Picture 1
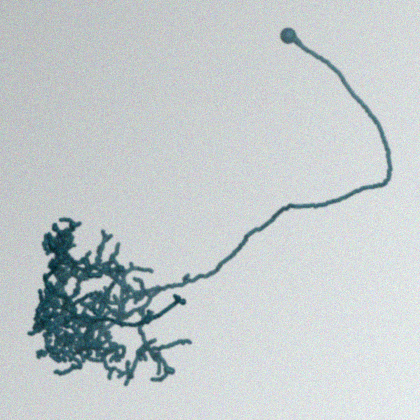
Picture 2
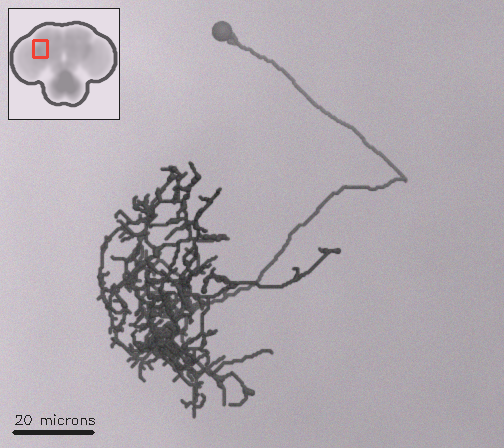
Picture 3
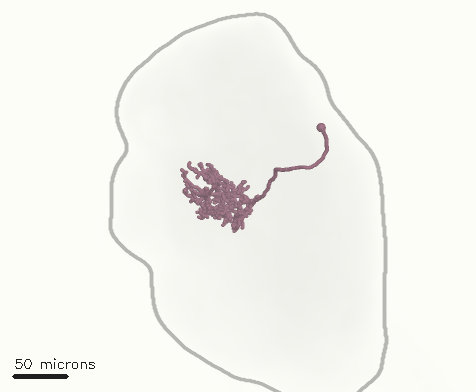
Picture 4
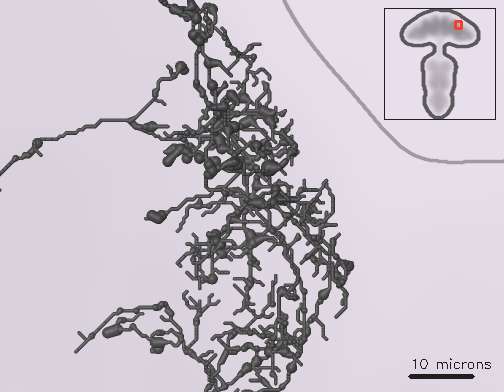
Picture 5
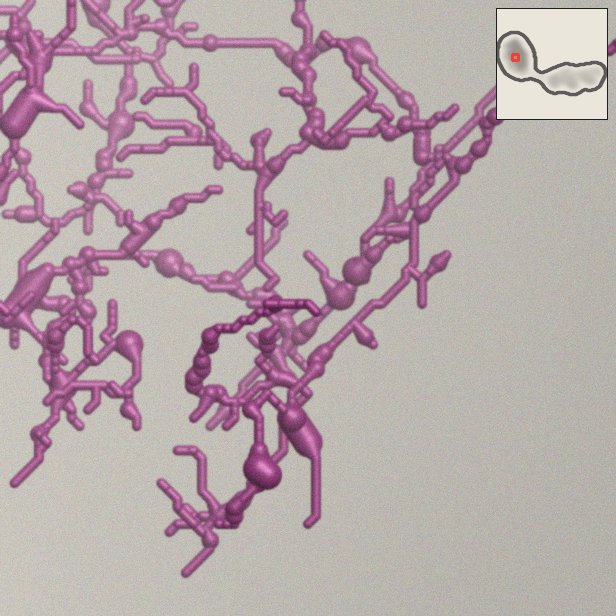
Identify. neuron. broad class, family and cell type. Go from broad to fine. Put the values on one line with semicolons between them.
central-brain intrinsic neuron; hemilineage VLPp&l1_anterior; AVLP465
